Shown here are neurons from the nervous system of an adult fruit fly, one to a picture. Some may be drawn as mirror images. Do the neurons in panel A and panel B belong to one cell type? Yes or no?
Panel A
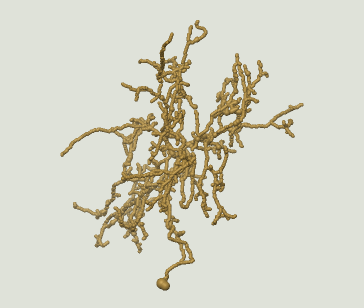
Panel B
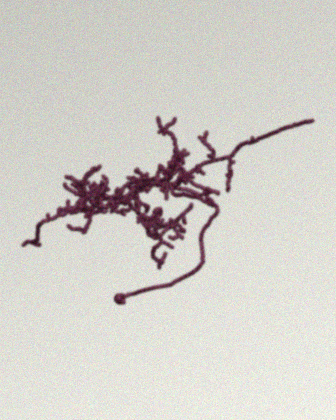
no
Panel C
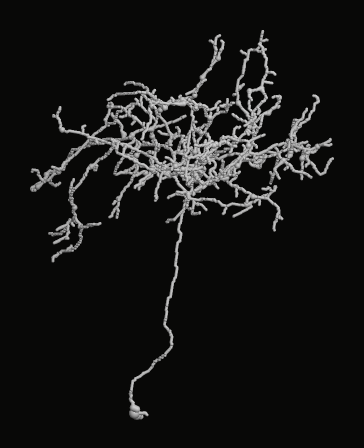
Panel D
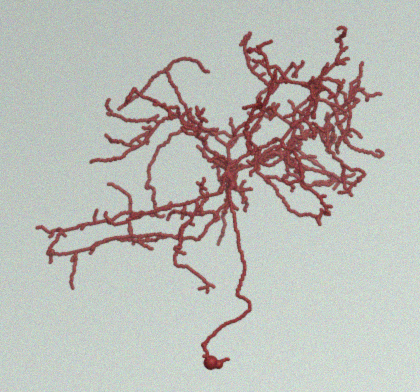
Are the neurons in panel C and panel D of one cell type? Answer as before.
yes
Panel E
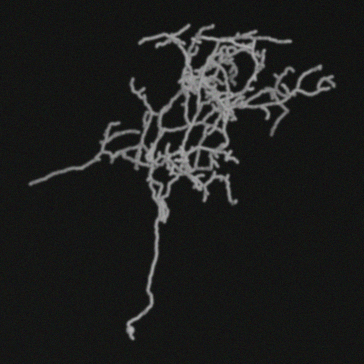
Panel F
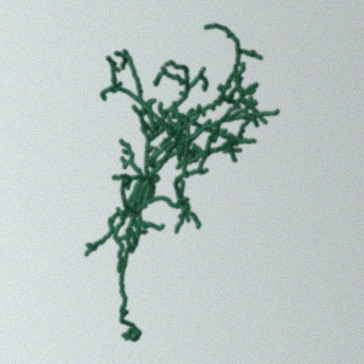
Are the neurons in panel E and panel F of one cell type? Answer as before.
yes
